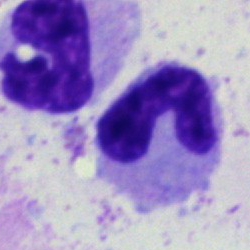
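Band neutrophil: the central cell of a stained human bone marrow smear. First, the open side of the nuclear arch faces downward. Next, the chromatin is dark purple and dense, with coarse clumping. No nucleoli can be seen in the nucleus. Finally, the cytoplasm lacks coarse orange-red granules.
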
